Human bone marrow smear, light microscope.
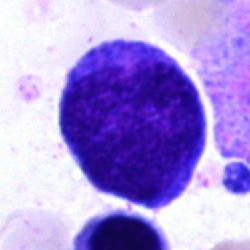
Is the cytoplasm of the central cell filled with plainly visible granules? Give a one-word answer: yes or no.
No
